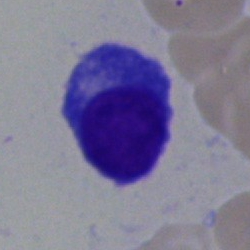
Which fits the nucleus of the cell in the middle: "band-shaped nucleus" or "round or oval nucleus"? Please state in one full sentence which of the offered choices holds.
The shape of the nucleus is one compact round or oval mass.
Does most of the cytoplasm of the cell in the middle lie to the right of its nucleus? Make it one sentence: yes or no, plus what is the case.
No, this cell has its nucleus set toward the right.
